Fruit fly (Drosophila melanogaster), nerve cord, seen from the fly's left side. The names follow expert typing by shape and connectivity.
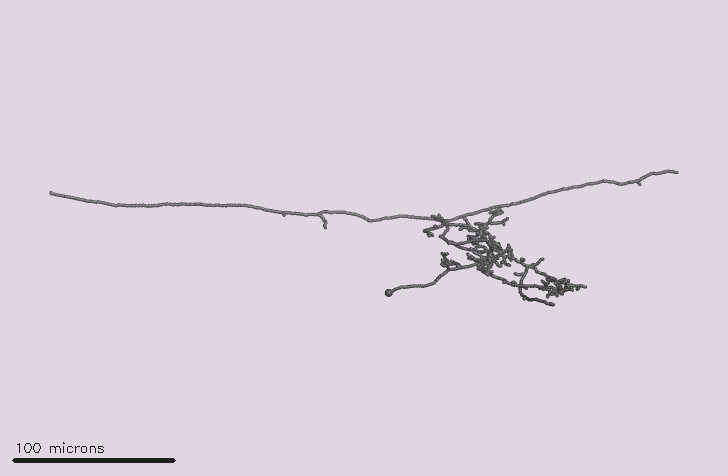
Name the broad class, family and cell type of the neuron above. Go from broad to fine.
ascending neuron; hemilineage 10B; AN10B034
